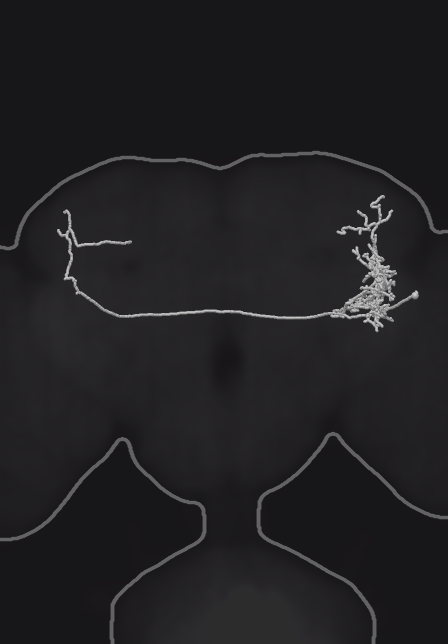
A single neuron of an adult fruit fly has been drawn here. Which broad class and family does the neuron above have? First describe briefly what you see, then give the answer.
The cell body is on the right of the picture. As drawn here it is more than twice as wide as it is tall. Its broad class is central-brain intrinsic neuron. The family is hemilineage VLPl&d1_lateral.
